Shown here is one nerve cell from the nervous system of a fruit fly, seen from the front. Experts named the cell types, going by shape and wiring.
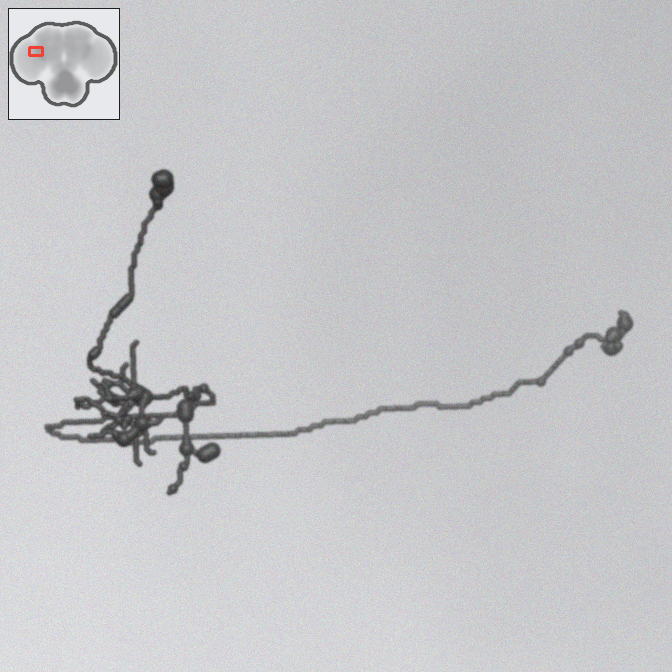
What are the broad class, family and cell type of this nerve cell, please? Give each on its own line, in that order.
optic-lobe intrinsic neuron
Tm
Tm20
